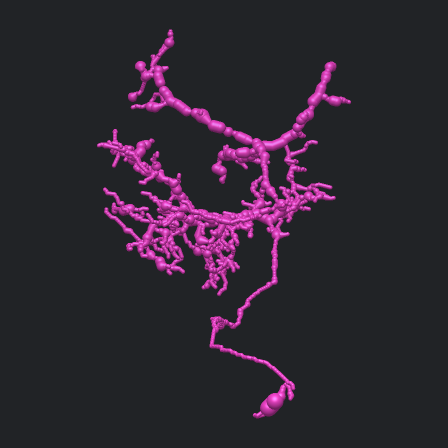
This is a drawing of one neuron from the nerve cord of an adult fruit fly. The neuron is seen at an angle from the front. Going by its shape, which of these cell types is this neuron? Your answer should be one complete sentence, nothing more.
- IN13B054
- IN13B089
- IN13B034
It is IN13B054 that this neuron is, by cell type.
